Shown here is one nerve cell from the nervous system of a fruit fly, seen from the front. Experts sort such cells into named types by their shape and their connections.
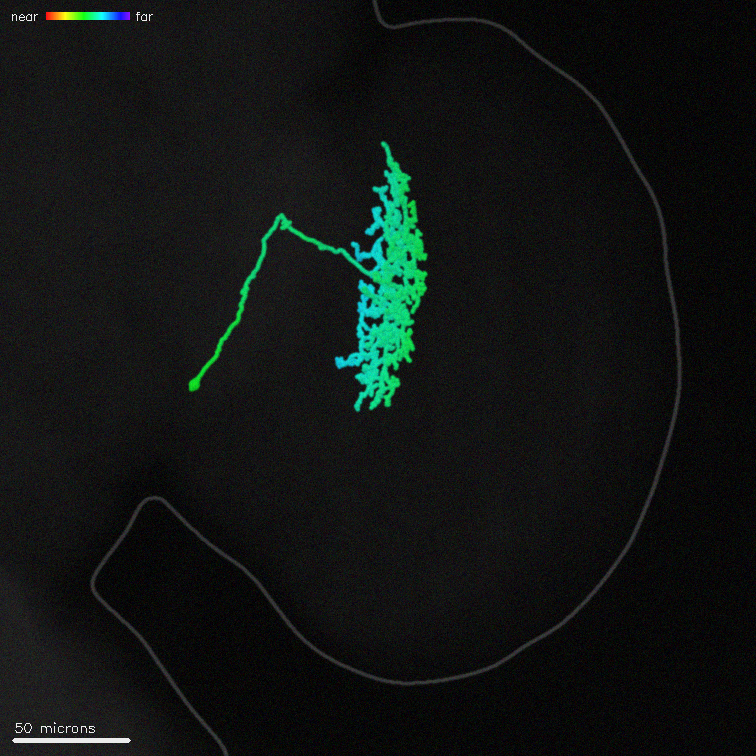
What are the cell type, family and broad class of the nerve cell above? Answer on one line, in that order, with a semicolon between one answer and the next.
Li15; Li; optic-lobe intrinsic neuron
